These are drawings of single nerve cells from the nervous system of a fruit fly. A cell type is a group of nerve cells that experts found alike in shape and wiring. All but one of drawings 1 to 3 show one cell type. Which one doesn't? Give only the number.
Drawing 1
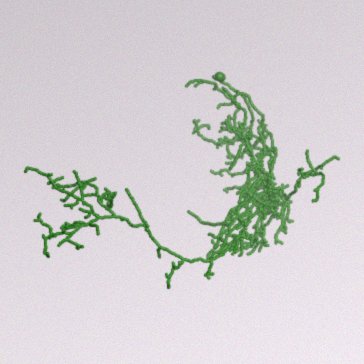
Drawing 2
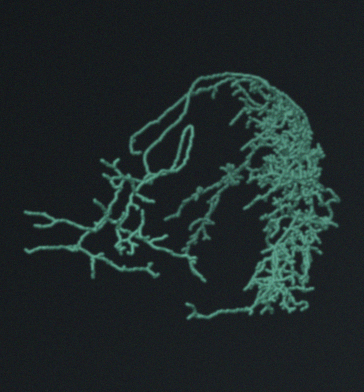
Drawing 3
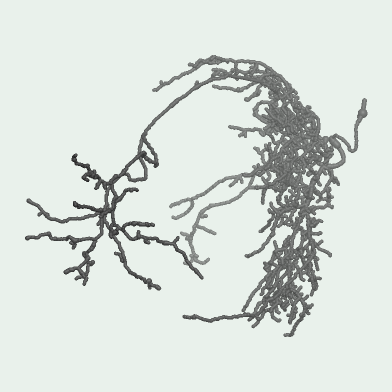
1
